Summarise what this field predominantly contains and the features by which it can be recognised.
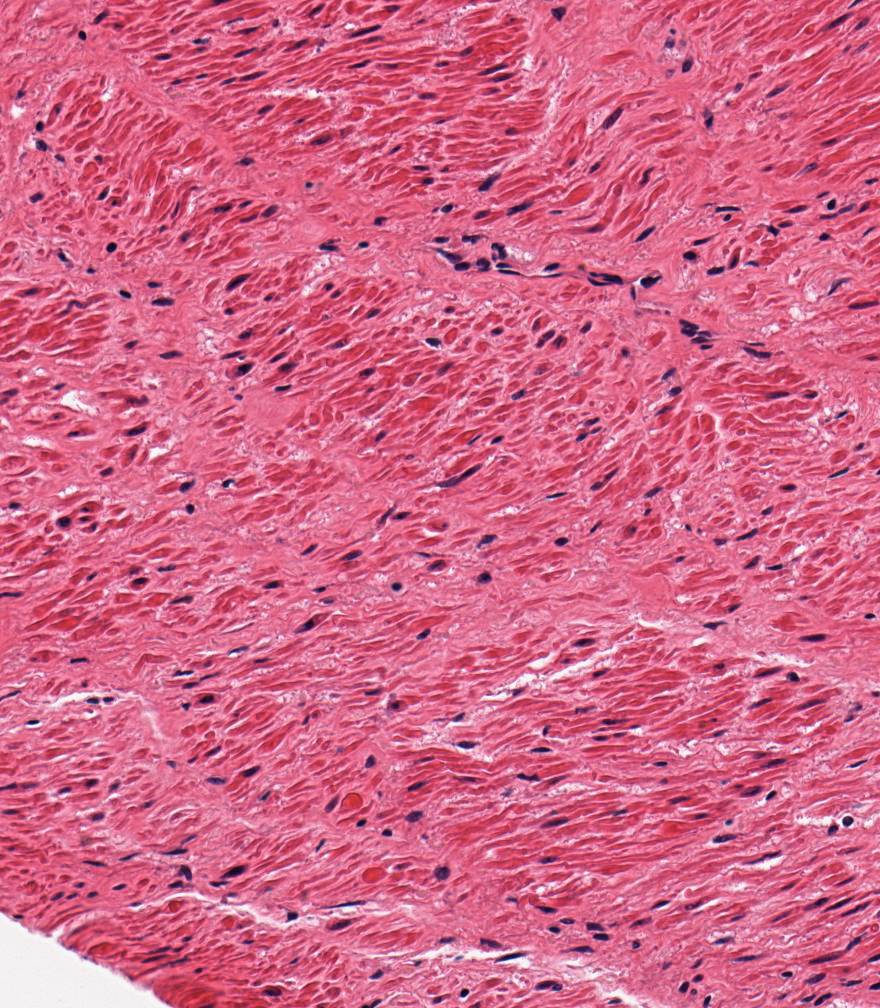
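This is fibromuscular stroma. Look at how the smooth muscle cells stain strongly eosinophilic, a deep pink-red, and how thin septa of paler pink fibrous tissue divide them into bundles.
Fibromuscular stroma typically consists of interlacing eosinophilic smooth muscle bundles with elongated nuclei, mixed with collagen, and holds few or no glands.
Here the nuclei are mostly elongated and dark, lying singly among the fibres, and there is no epithelium, gland or fat cell anywhere.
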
